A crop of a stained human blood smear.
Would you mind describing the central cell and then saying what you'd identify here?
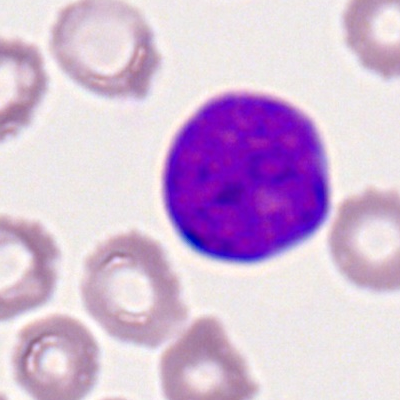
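The cell has a round, smooth outline. Its cytoplasm appears only as a very thin, deep blue rim, seen most clearly at the lower left edge. No granules are present in the cytoplasm. Answer: myeloblast.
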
